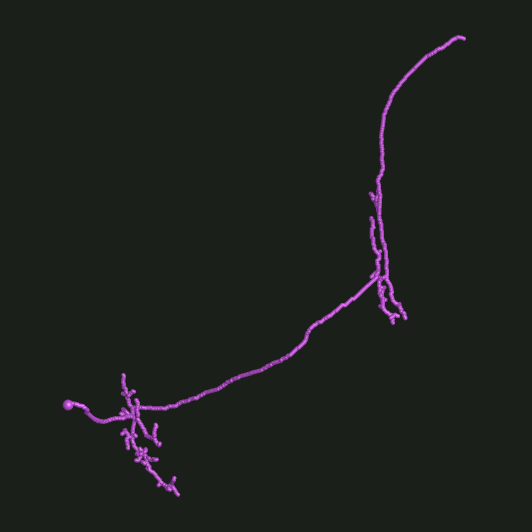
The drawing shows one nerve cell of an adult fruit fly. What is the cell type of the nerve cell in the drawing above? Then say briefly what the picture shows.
It is of cell type MeTu4f. This is a visual projection neuron. The cell body is at the lower left of the picture. In this view it is about as wide as it is tall.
